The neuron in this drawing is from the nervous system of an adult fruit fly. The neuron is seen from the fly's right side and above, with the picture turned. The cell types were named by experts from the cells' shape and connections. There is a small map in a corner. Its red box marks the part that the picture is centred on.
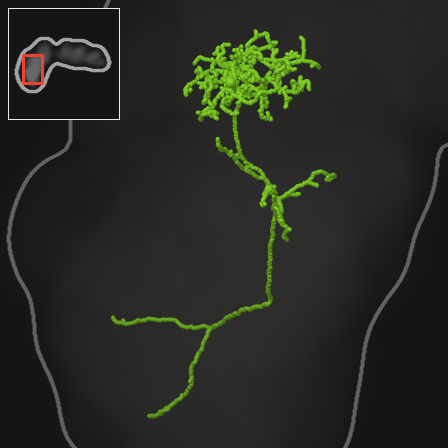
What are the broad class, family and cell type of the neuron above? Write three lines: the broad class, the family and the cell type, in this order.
central-brain intrinsic neuron
hemilineage VLPl2_medial
AVLP183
